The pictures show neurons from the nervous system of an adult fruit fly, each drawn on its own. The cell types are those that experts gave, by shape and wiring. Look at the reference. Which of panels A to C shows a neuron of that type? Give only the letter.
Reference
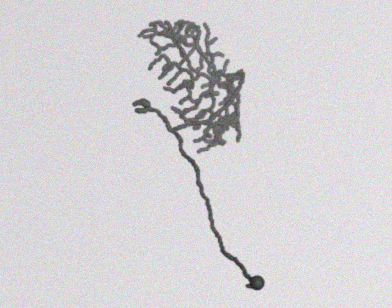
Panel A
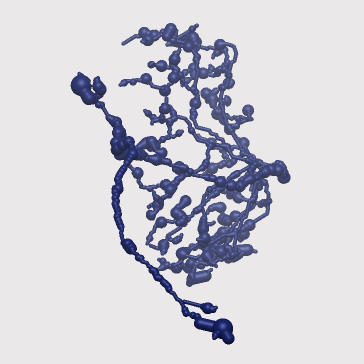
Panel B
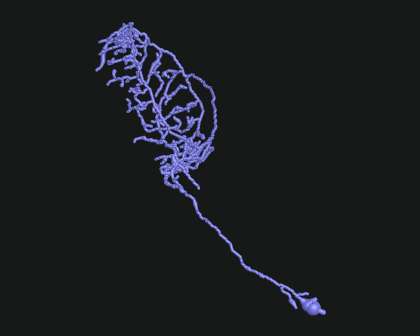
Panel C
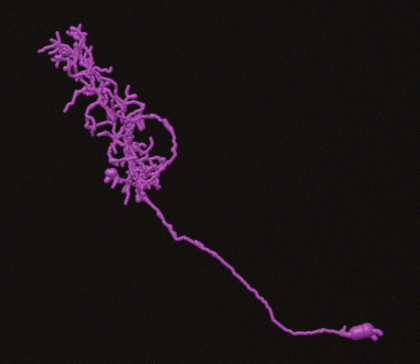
A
